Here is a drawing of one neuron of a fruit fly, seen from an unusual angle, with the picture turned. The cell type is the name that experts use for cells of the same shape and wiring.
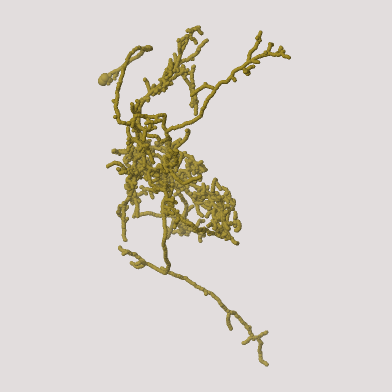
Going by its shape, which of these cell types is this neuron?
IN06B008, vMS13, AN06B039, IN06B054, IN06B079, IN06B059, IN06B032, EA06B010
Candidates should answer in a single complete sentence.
It is IN06B032 that this neuron is, by cell type.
